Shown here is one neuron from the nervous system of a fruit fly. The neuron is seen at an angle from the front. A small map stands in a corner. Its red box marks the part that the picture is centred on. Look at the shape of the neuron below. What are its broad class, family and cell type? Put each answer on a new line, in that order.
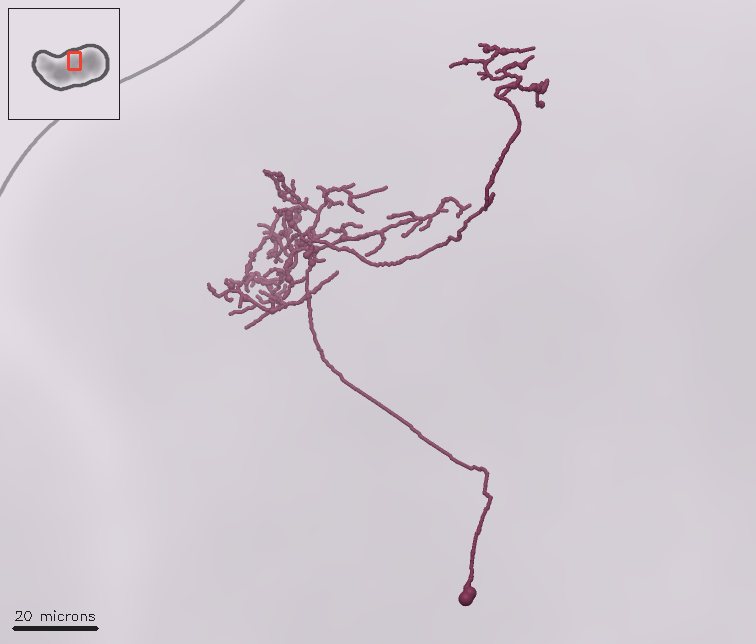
central-brain intrinsic neuron
hemilineage AOTUv2
LHAV7a5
